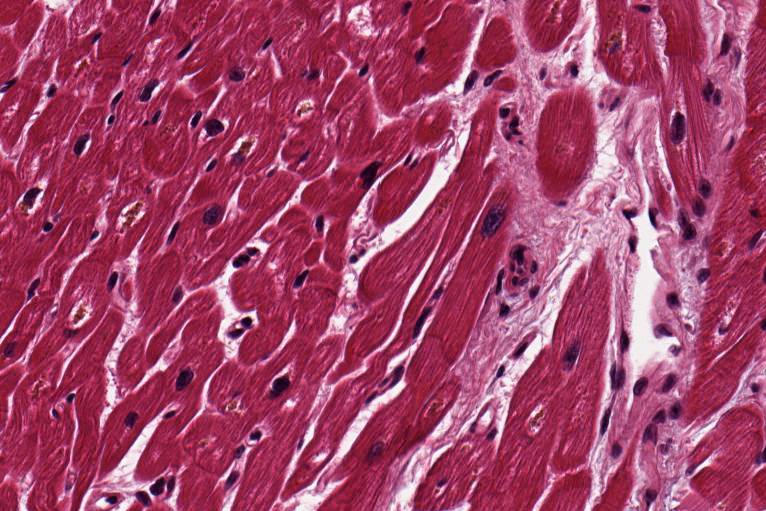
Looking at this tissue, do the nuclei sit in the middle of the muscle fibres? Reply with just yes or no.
Yes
